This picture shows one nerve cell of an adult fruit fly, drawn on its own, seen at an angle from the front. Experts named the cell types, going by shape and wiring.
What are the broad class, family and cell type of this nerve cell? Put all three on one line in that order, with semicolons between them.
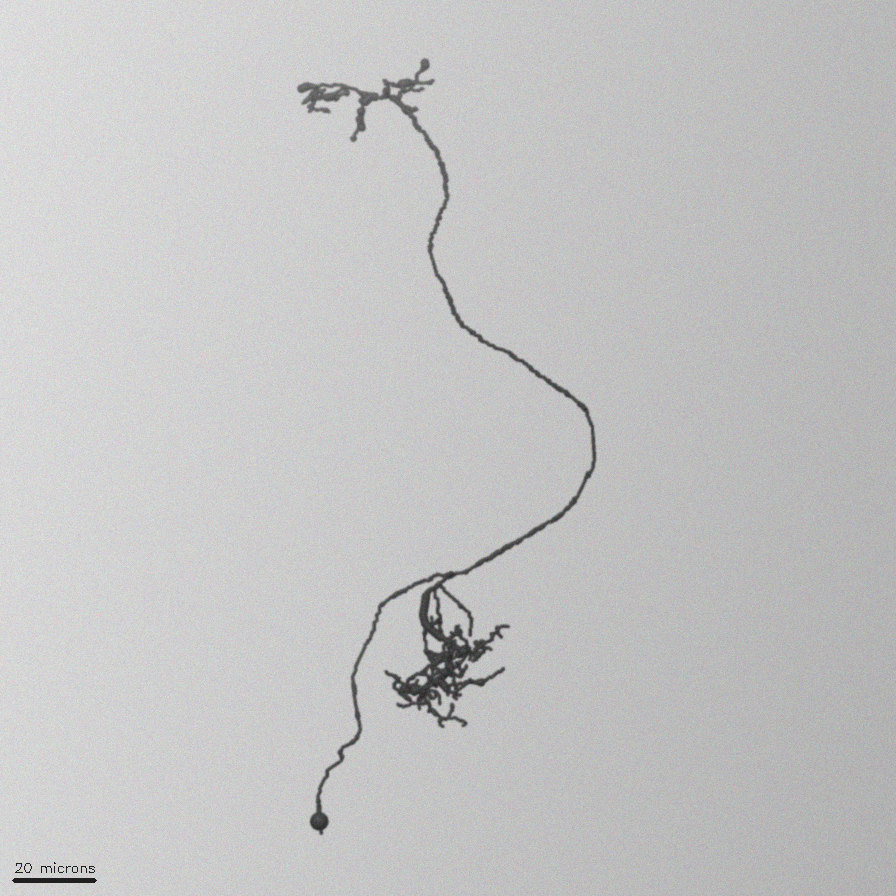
central-brain intrinsic neuron; hemilineage ALv1; CB3447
